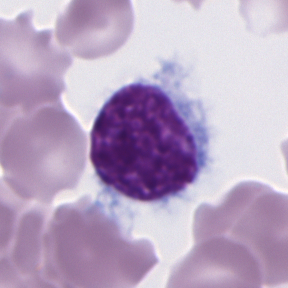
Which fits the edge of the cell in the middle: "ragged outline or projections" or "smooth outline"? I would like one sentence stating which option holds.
Along its outline, the cell is ragged or frayed, or bears projections, blebs or tags.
